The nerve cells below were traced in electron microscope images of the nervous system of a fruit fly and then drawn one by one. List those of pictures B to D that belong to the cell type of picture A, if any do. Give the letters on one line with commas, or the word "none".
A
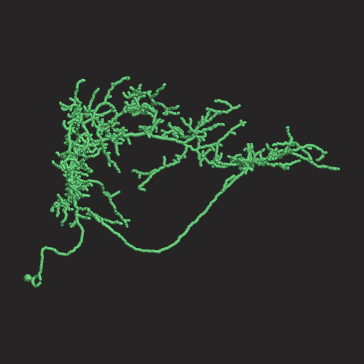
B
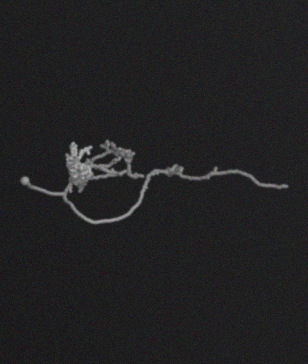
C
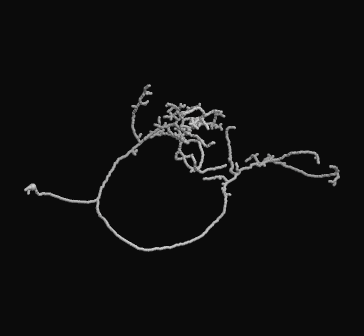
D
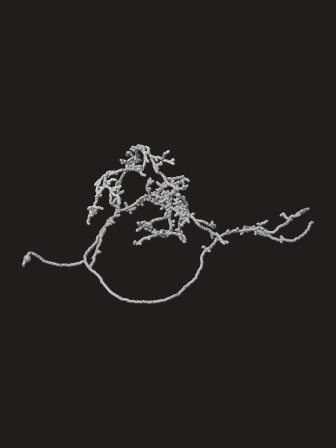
none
